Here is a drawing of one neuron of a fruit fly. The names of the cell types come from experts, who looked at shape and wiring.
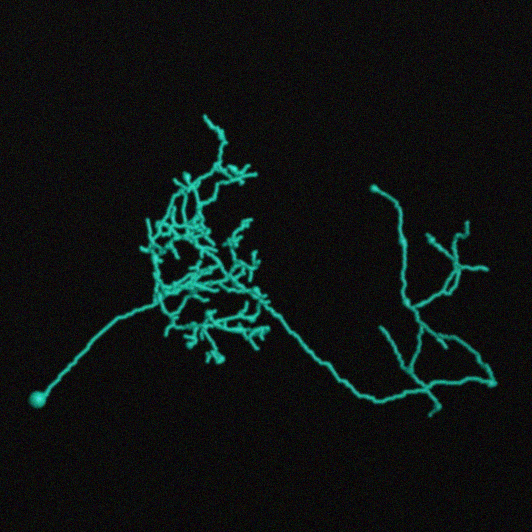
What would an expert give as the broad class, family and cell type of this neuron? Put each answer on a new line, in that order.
visual projection neuron
LoVP
LoVP2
